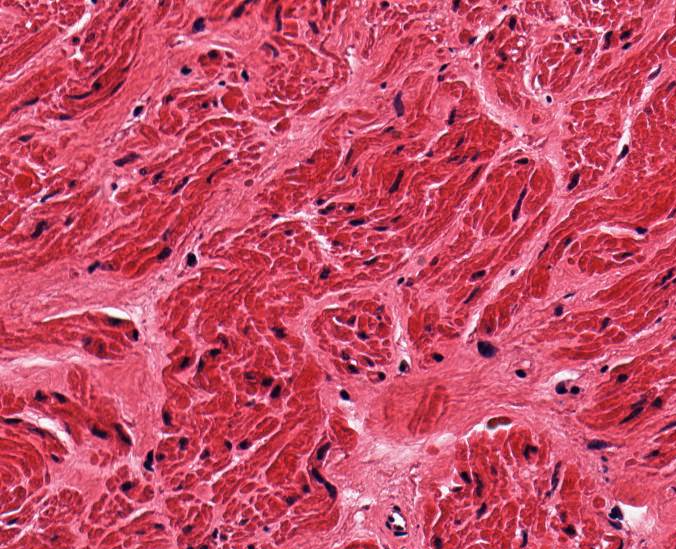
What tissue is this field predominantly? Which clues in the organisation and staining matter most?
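That's fibromuscular stroma. Deep red muscle bundles fill the whole field and run every which way, some cut lengthwise and some across, with paler pink strands of fibrous connective tissue between them.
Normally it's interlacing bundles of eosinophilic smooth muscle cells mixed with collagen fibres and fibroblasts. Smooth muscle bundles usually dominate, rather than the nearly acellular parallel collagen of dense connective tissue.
Here each fibre has one nucleus sitting in its centre, and the connective tissue widens into broader bands in the lower middle.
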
